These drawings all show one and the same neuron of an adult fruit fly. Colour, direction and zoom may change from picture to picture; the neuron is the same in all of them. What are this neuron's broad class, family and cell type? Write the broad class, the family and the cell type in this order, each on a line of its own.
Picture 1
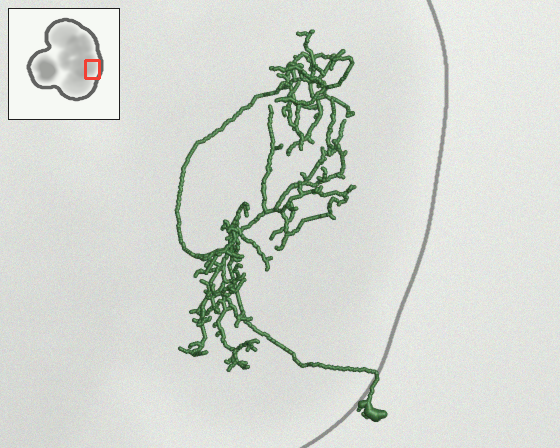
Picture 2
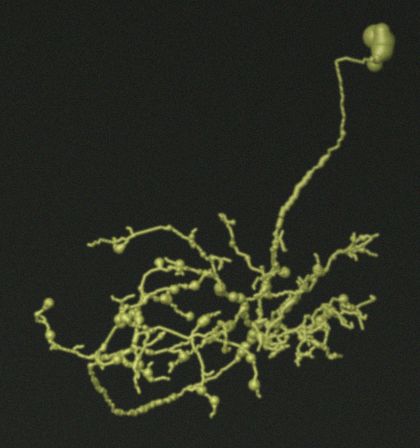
central-brain intrinsic neuron
hemilineage SLPal1
SLP018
